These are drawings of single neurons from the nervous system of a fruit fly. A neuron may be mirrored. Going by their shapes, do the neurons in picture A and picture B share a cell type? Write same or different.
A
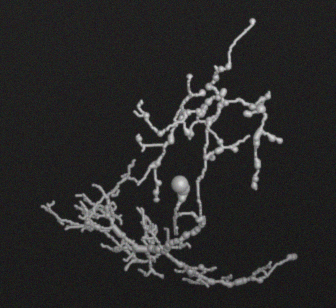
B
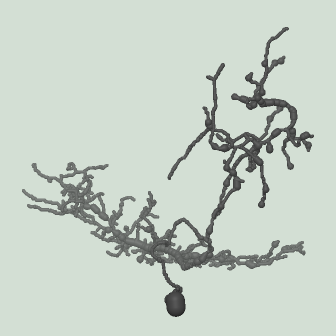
same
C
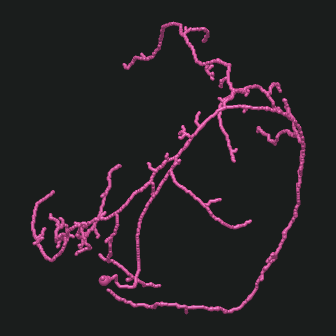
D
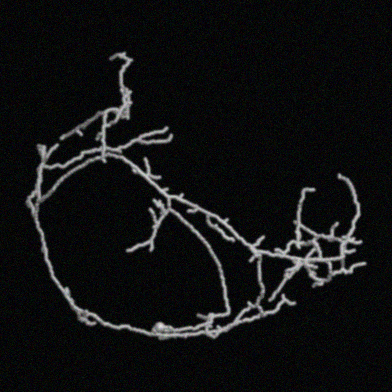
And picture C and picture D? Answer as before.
same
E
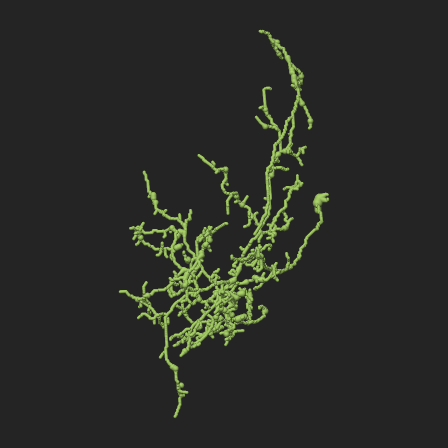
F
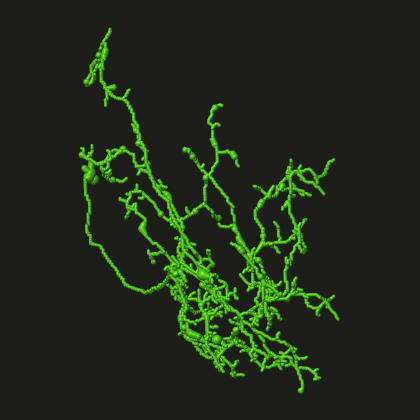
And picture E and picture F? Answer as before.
same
